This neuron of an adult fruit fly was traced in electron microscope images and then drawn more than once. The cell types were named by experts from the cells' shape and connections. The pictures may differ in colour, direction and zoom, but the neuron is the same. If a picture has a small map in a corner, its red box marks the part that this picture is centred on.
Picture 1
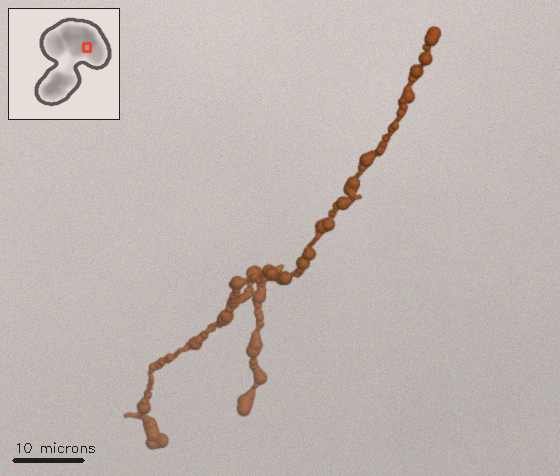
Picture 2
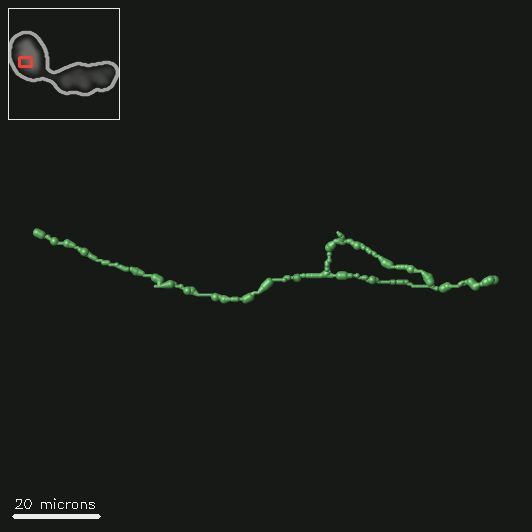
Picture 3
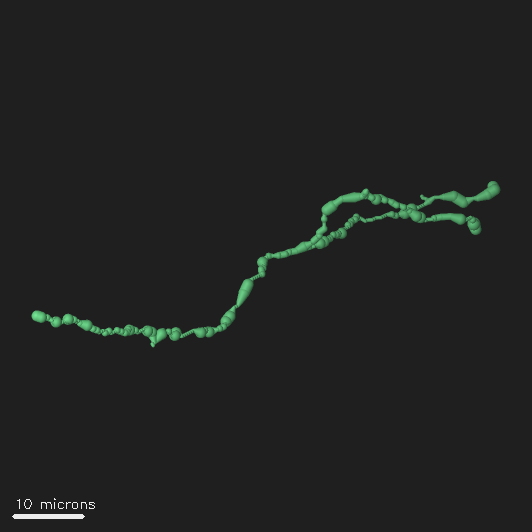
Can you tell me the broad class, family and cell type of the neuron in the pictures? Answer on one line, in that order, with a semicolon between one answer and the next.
sensory neuron entering the brain; class mechanosensory; JO-CL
